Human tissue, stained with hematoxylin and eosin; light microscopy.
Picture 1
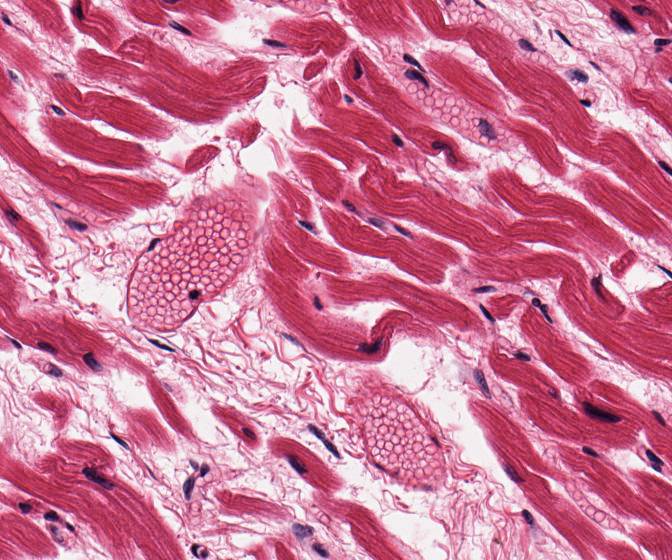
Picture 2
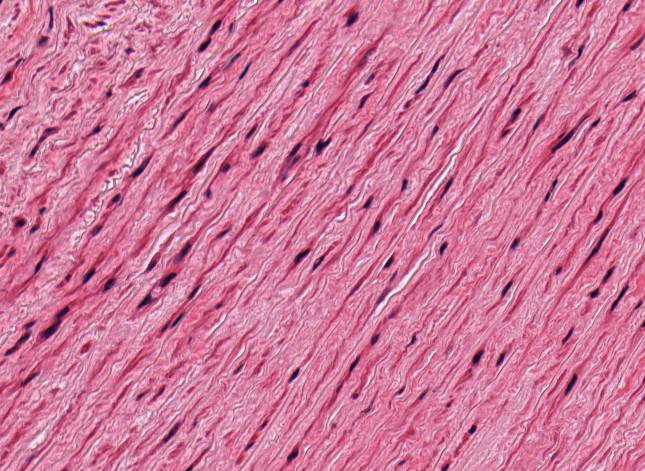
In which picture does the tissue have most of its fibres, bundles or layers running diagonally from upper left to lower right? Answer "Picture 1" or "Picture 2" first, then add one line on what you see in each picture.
Picture 1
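In picture 1: Long eosinophilic muscle fibres run diagonally across most of the field from upper left to lower right.
In picture 2: Across most of the field, densely packed fibres run parallel to one another, diagonally from lower left to upper right.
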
